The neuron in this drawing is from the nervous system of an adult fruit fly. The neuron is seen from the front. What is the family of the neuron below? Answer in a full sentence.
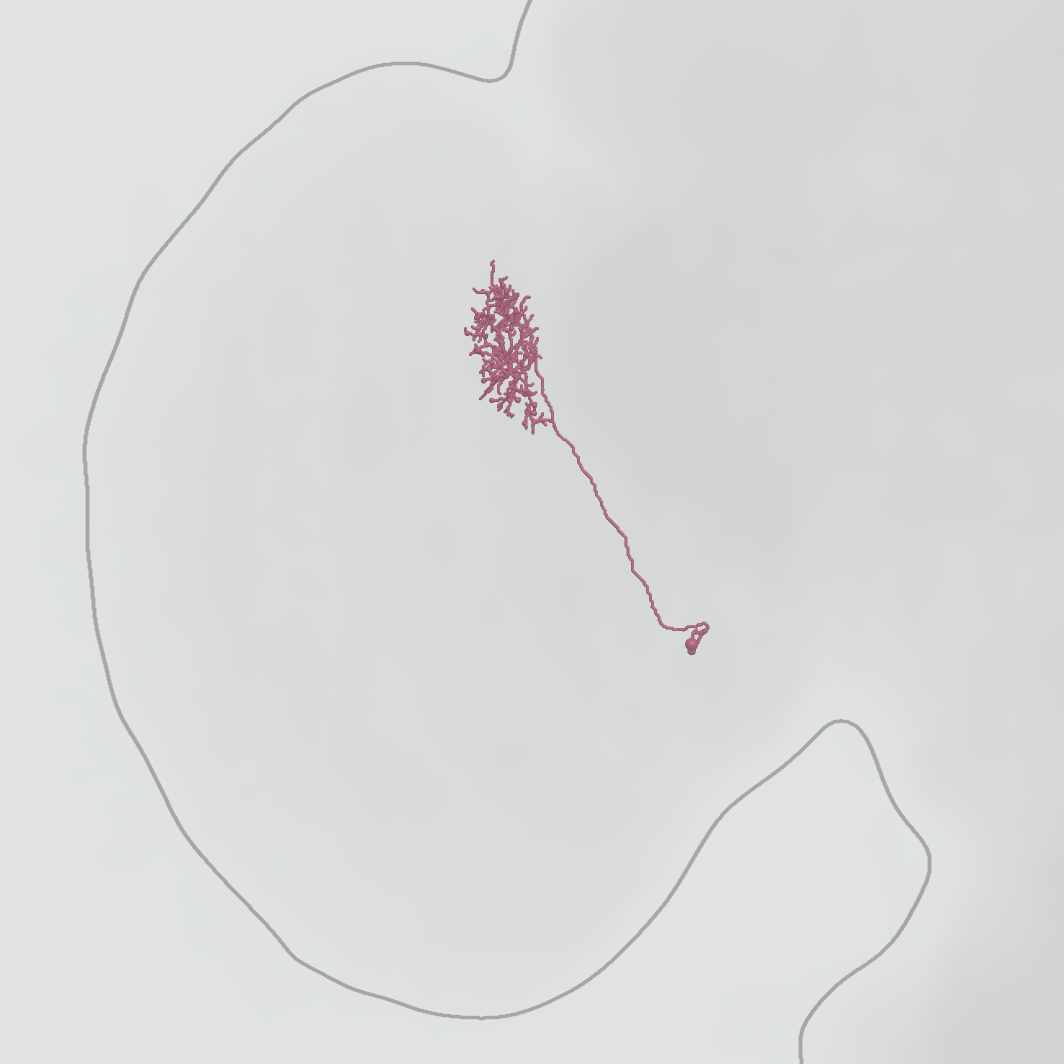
The family is LPi.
